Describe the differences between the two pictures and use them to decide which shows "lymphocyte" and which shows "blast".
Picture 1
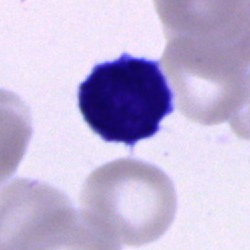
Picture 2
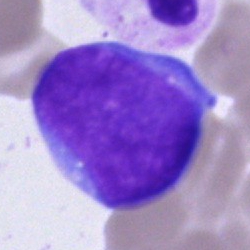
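Assignment: picture 1 is the lymphocyte, picture 2 the blast. Outline: picture 1 is roughly round with a slightly bumpy edge, whereas picture 2 is rounded yet slightly angular rather than a smooth circle. Extent of the dark part: in picture 1 a dark-staining body fills almost the whole cell, with no distinct rim of paler cytoplasm; in picture 2 the nucleus likewise fills almost the whole cell, but a thin rim of deep blue cytoplasm surrounds it.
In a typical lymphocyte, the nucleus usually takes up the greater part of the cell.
Chromatin: dense and an almost uniform deep blue-violet in picture 1, finely stippled and evenly spread without coarse dark clumps in picture 2.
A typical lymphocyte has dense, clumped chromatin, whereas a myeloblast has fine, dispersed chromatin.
Nucleoli: none can be seen in picture 1.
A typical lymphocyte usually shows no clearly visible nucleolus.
Granules: none in either cell.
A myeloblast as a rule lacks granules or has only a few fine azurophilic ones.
Projections: picture 1 has a small, short tail at its bottom edge, and picture 2 a small blunt knob of cytoplasm at its right edge.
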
